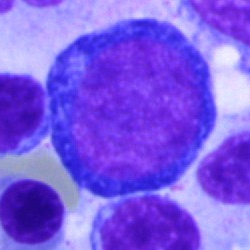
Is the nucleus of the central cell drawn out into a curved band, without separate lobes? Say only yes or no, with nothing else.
No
